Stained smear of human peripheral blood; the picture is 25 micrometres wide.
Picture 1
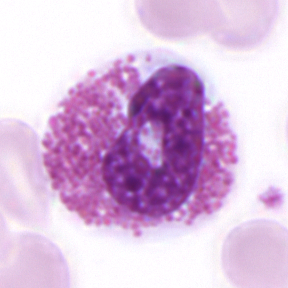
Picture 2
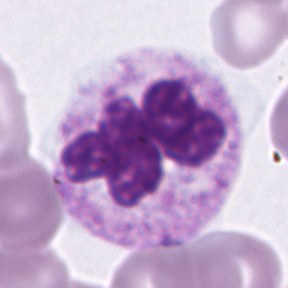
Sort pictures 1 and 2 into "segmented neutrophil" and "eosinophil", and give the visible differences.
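Picture 1 is the eosinophil; picture 2 is the segmented neutrophil. The granules seem to set them apart most plainly. In picture 1 the cytoplasm is packed with coarse, round, reddish-pink granules, all of much the same size, whereas in picture 2 fine pink-violet granules are scattered through plentiful, pale pinkish-lilac cytoplasm.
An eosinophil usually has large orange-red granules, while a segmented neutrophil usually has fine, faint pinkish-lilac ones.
The nucleus in picture 1 lies towards the right, leaving a wider granular area on the left, and the cell in picture 2 has a round, smooth outline. In both cells, though, the chromatin is dark purple and coarsely clumped.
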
